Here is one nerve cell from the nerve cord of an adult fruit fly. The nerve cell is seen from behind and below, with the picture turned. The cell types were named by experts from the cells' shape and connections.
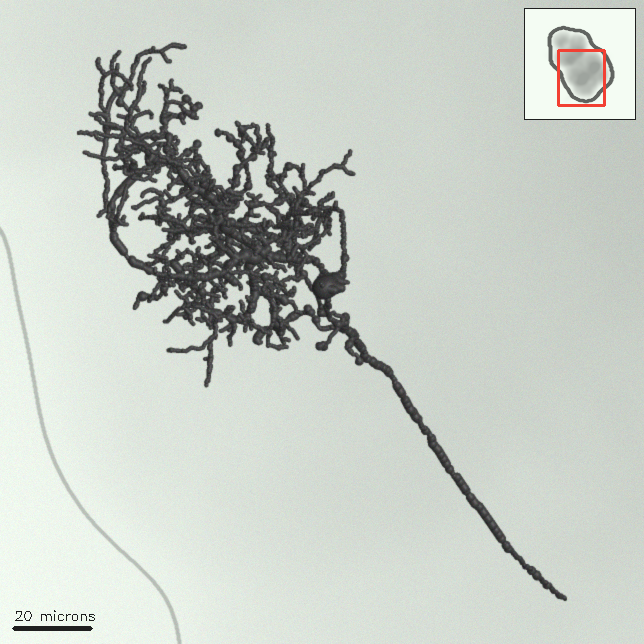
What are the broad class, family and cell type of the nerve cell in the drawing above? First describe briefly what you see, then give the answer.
From top to bottom in the picture it spans about 140 microns. More than a hundred branch ends can be seen. Its broad class is ascending neuron. Its family is hemilineage 03B. The cell type is AN03B039.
